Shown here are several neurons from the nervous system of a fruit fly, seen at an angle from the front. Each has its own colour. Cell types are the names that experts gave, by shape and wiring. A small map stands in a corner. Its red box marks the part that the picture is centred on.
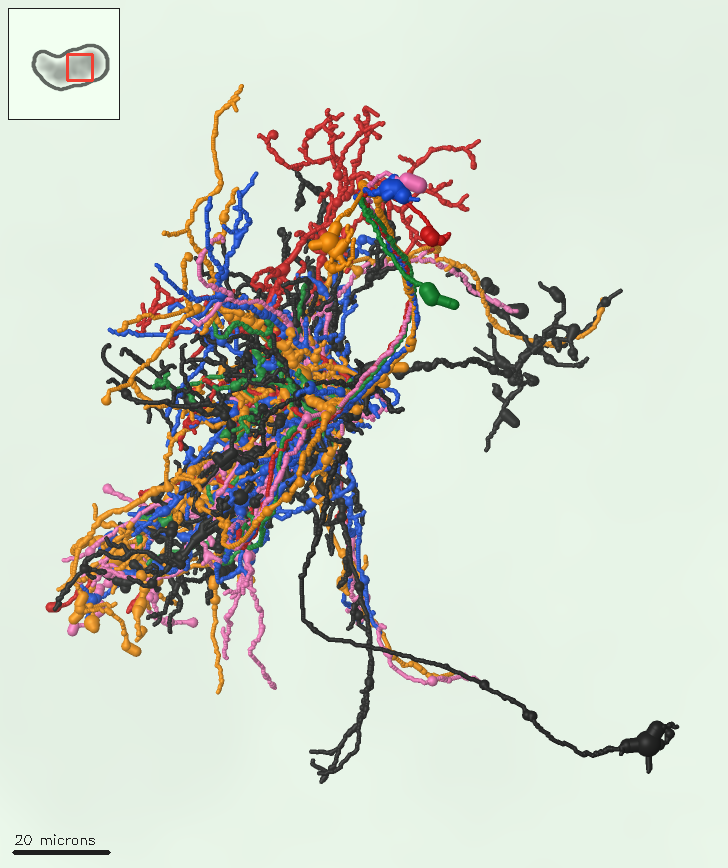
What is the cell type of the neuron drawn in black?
PS090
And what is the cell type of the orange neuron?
PS027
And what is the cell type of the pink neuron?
PS033_a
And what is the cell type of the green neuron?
PS033_b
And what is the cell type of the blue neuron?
PS029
